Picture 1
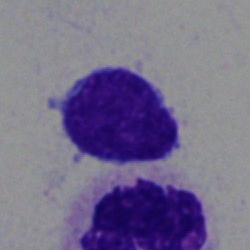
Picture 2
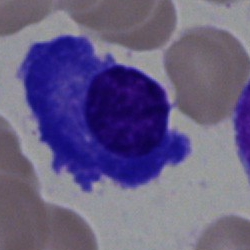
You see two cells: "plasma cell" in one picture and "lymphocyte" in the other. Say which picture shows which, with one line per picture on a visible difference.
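Picture 1 is a lymphocyte. Almost no cytoplasm is visible around the nucleus.
Picture 2 is a plasma cell. The cytoplasm is abundant and stains deep blue.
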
